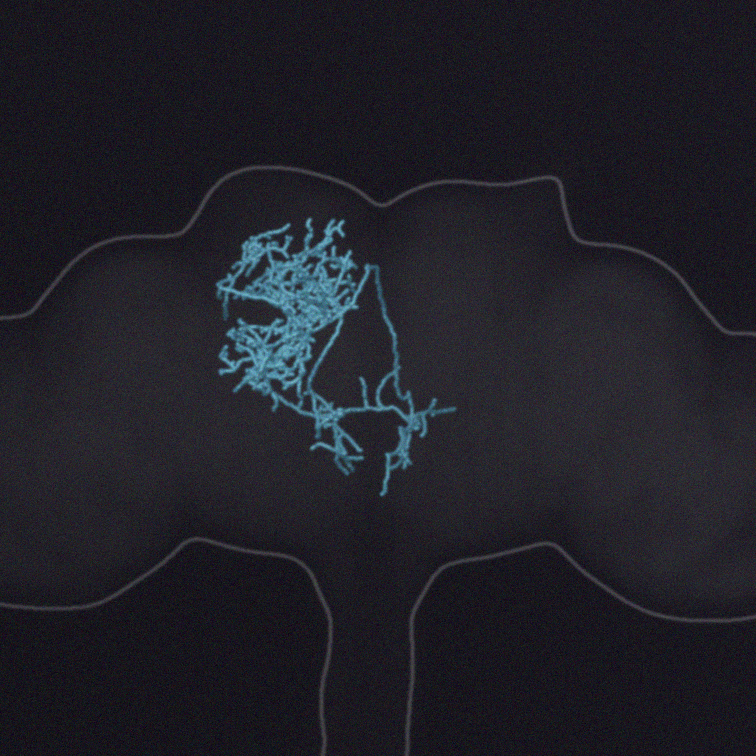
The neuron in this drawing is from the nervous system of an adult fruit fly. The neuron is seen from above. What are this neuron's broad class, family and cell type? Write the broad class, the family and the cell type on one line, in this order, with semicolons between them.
central-brain intrinsic neuron; hemilineage SMPpm1; SMP457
